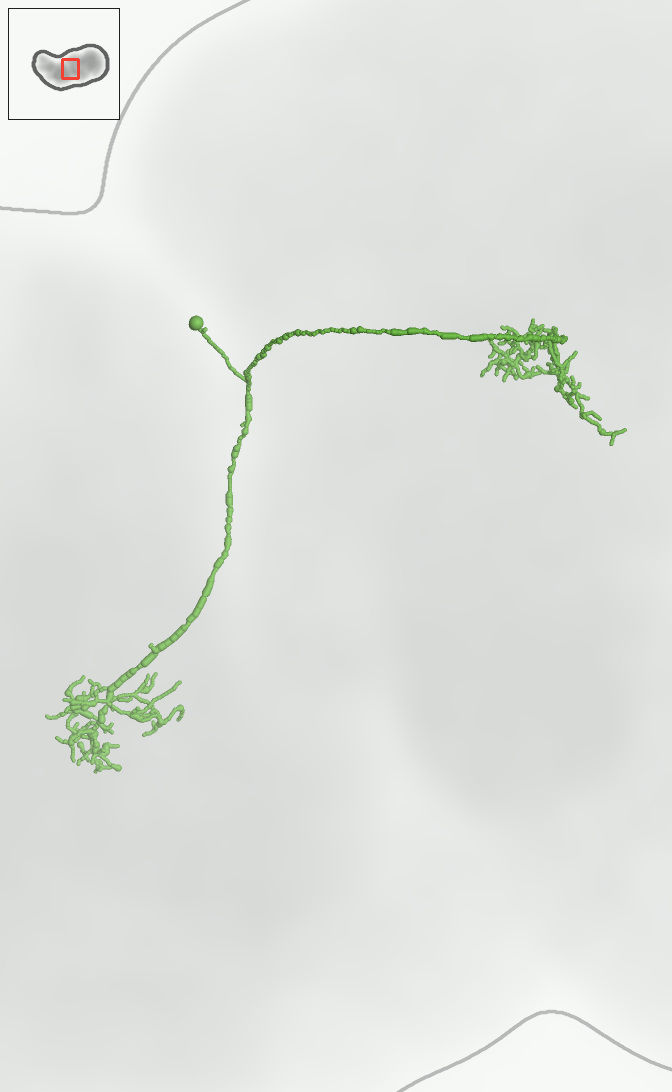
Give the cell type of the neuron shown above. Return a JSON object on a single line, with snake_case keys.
{"cell_type": "LC9"}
